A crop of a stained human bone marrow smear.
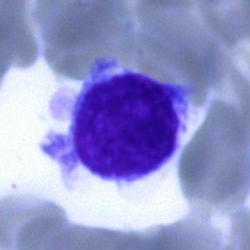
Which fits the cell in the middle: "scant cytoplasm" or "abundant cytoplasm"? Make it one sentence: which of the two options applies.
There is only scant cytoplasm around the nucleus of this cell.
